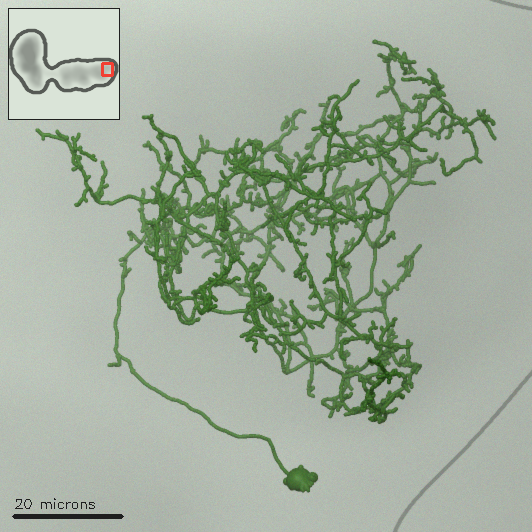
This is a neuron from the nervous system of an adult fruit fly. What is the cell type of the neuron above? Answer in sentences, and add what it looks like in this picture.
Its cell type is INXXX473. Its broad class is nerve-cord intrinsic neuron. Its cell body lies at the bottom of the picture. By the scale bar it is about 85 microns wide in this view. More than a hundred branch ends can be seen.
